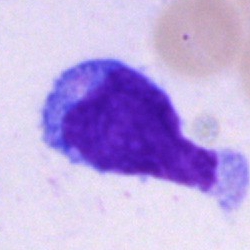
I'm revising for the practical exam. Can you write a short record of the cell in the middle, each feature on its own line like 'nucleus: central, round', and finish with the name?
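Shape: elongated; broad rounded left end tapering to a narrower extension toward the lower right.
Nucleus: large, irregular, filling most of the cell, following its taper toward the right.
Nucleoli: none distinct.
Left cytoplasmic border: finely knobbly, not smooth.
Identity: blast.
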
